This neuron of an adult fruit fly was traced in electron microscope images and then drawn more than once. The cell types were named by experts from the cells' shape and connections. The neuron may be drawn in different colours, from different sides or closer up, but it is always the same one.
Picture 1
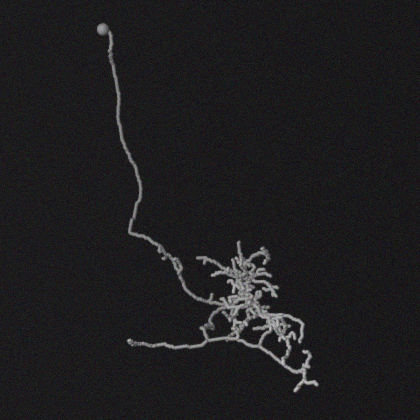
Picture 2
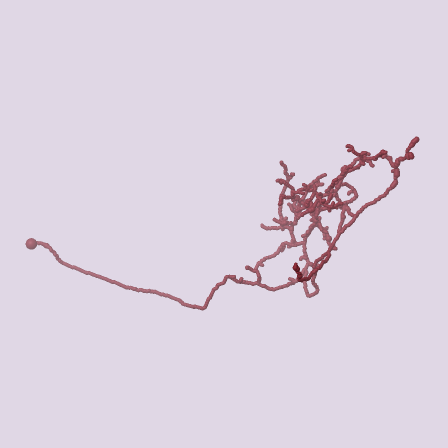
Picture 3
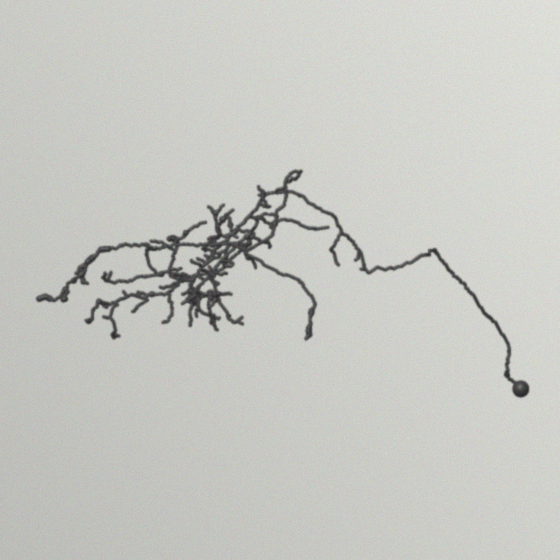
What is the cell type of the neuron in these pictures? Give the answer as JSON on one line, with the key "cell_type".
{"cell_type": "IN01B067"}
